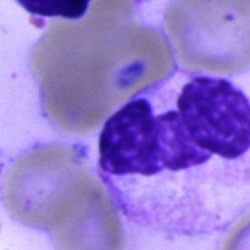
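Segmented neutrophil, stained human bone marrow smear. Looking first at the chromatin, it is dark purple and coarsely clumped, with small paler patches between the clumps. The cytoplasm, pale pinkish-lilac, is filled with fine pink-violet granules. The nucleus sits high in the cell, so most of the cytoplasm lies below it.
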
